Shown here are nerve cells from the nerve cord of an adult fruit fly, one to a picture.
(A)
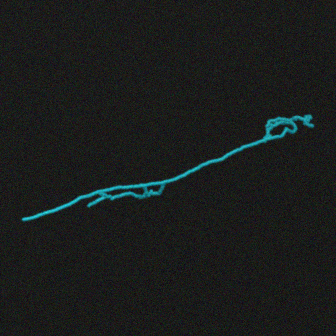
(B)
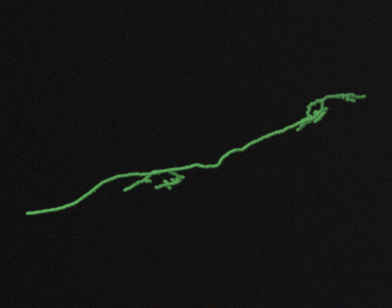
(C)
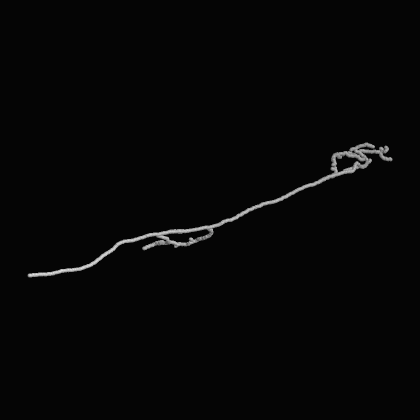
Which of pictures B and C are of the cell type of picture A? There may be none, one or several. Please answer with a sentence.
Picture B and picture C are of the same cell type.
